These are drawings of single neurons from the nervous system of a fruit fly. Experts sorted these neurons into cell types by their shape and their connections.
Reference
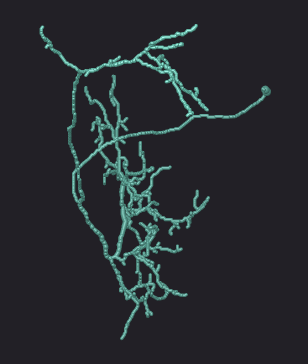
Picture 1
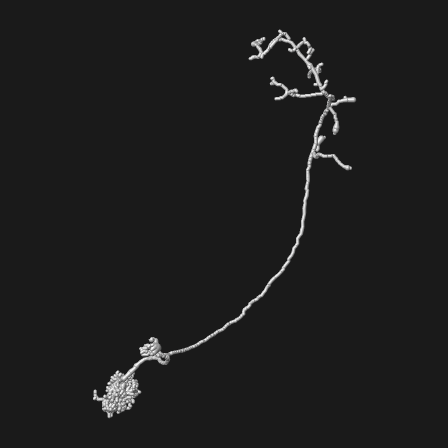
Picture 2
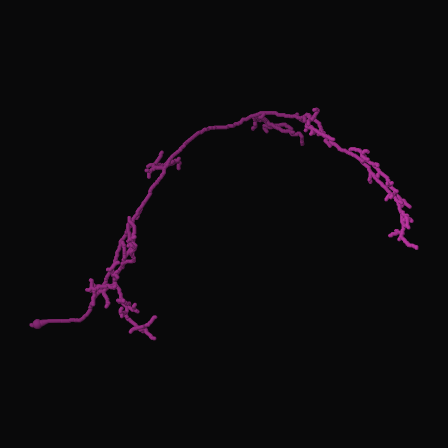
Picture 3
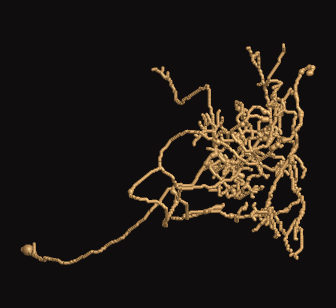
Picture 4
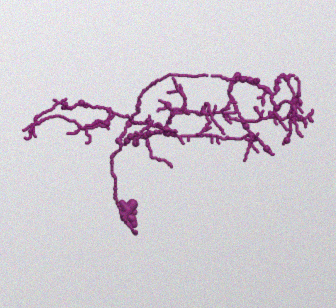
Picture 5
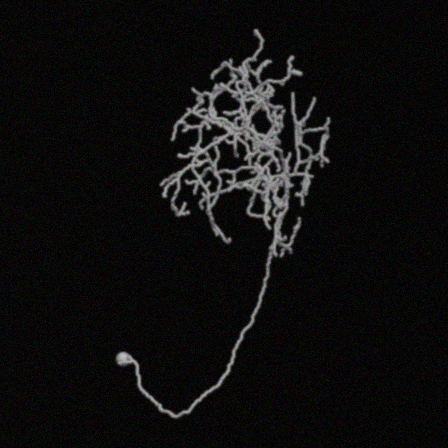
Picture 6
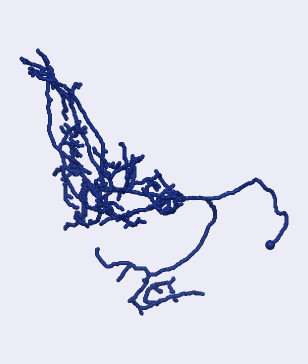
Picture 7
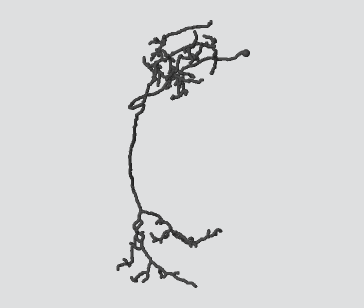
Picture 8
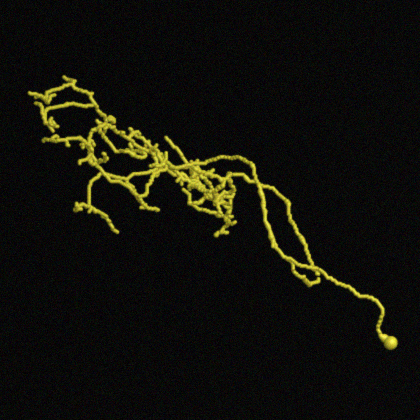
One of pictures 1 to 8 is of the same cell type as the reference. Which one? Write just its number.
7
